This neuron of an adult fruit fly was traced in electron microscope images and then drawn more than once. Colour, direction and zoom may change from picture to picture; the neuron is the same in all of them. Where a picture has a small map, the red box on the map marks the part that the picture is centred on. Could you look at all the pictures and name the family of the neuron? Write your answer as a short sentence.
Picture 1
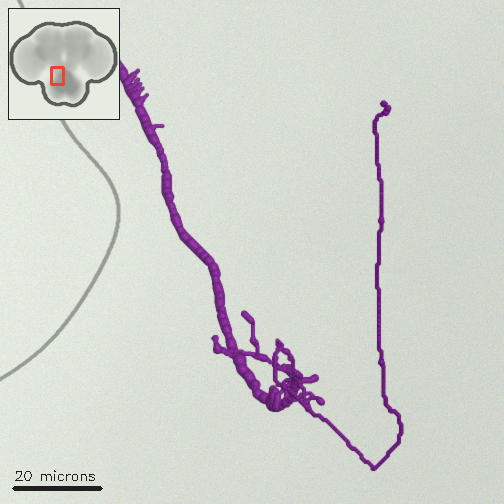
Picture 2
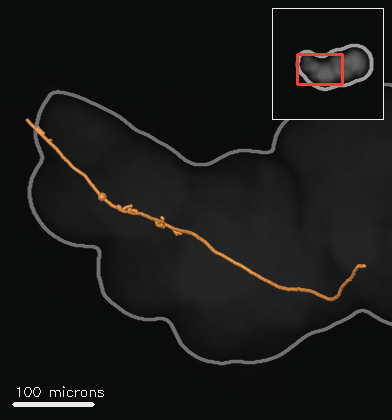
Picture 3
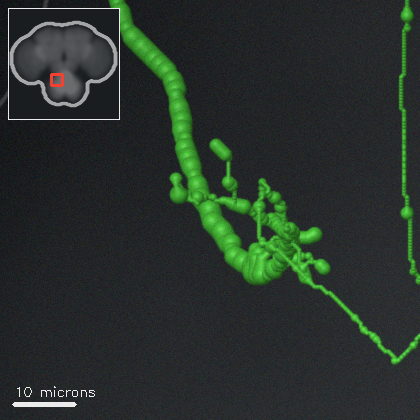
The family is class mechanosensory proprioceptive.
